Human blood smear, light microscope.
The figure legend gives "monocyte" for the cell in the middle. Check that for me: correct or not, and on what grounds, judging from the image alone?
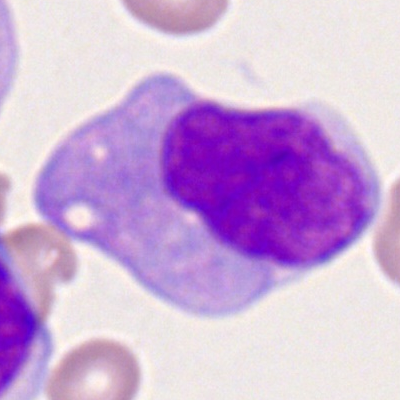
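The outline is irregular, with broad, blunt bulges in place of a smooth round edge. Cytoplasm is plentiful, filling most of the left half of the cell, and is a pale greyish lilac-blue. A few small clear vacuoles lie in its left part, and no coarse granules are seen. Part of another nucleated cell shows at the lower-left edge of the picture.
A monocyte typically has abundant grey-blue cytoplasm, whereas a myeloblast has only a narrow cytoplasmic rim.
The plentiful cytoplasm therefore speaks for monocyte and against myeloblast.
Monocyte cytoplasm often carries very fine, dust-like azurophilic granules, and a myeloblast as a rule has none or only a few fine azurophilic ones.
The absence of coarse granules would fit either name. The cell is a monocyte, so the name fits.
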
